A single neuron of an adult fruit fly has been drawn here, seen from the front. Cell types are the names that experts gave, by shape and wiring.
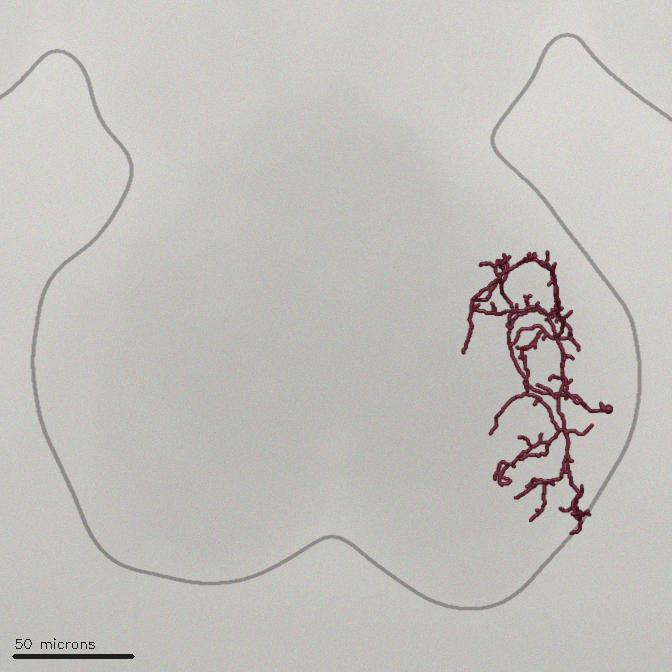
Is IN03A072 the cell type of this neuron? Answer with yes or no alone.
no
